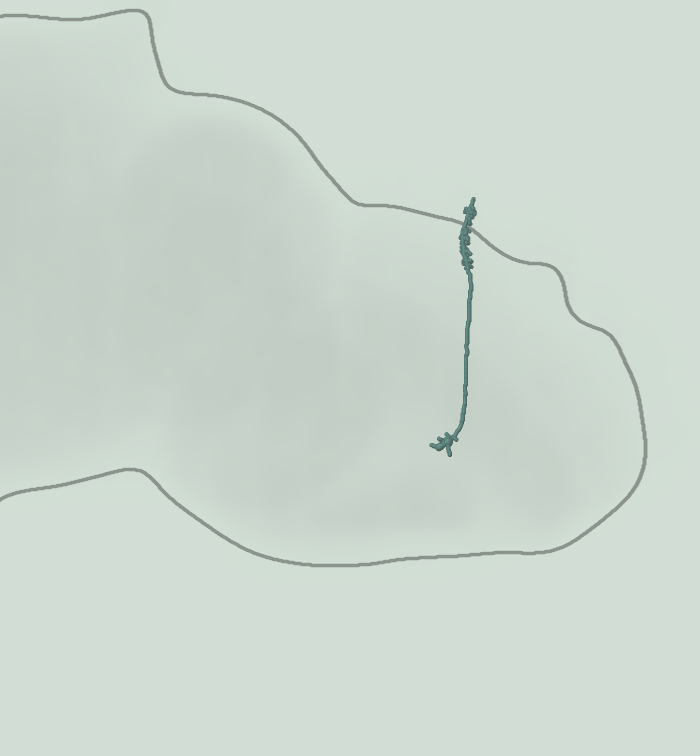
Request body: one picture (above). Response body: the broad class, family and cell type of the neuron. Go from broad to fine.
optic-lobe intrinsic neuron; L; L2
